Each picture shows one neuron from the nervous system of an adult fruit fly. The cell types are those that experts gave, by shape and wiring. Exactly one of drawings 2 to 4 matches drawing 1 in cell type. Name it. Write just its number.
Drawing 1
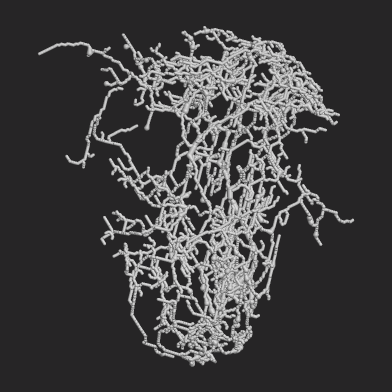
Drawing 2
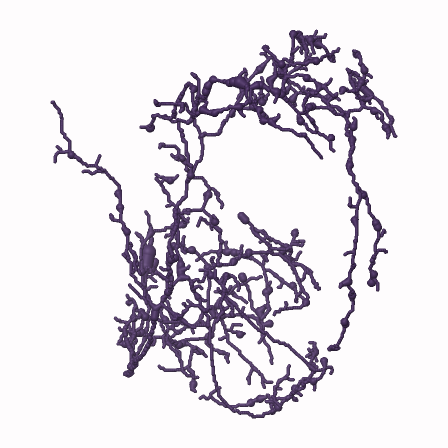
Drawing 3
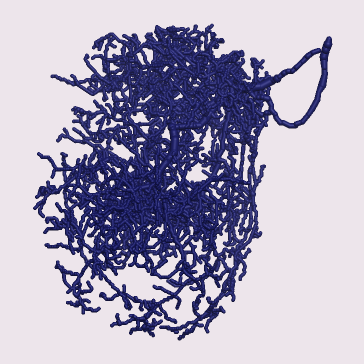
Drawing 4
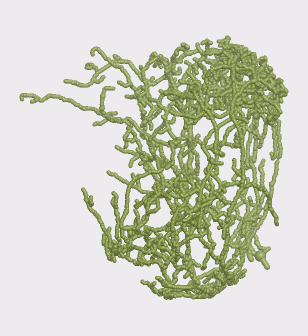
4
